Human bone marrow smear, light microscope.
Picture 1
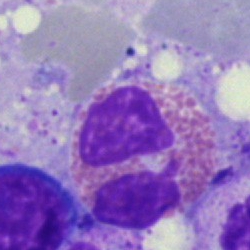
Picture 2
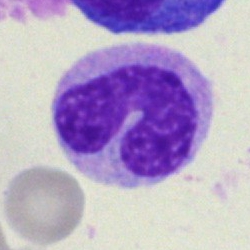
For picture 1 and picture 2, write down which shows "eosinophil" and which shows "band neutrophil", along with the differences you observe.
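Picture 1: eosinophil. Picture 2: band neutrophil. Picture 1: granules fill the cytoplasm on every side of the nucleus; outline roughly round. A cell with deep blue cytoplasm touches it at the lower left.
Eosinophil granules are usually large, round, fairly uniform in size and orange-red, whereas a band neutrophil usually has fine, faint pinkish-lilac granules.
Picture 2: outline round and smooth; cytoplasm pale lilac, without vacuoles. Nucleus kidney-shaped, a deep narrow cleft entering from below; no nucleoli visible. Chromatin dense and dark purple, with small pale spots.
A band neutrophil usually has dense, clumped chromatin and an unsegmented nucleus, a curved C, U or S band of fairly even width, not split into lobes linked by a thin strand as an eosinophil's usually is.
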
